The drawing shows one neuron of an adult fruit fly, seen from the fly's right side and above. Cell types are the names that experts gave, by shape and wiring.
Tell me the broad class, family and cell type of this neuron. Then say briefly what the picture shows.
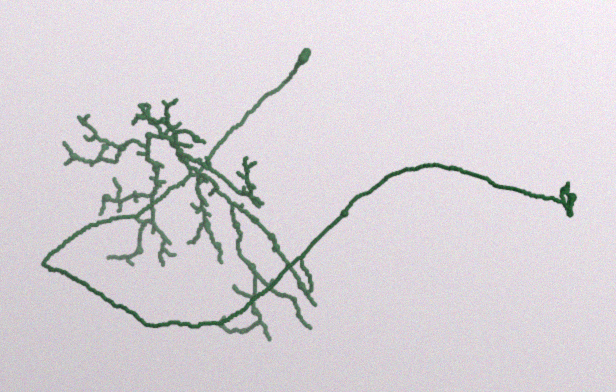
Its broad class is visual projection neuron. Its family is MeTu. Its cell type is MeTu3a. The cell body can be seen at the top of the picture. The picture shows dozens of branch ends.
